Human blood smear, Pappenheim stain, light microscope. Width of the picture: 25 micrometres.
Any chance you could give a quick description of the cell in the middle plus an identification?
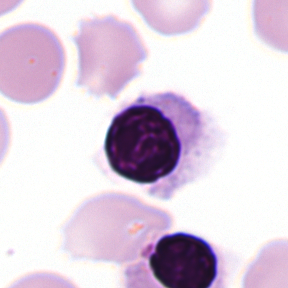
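Starting with the nucleus: it sits toward the left side of the cell, and its chromatin is very dark purple and densely clumped. The cytoplasm, pale greyish-lilac, lies mostly to the right of it, and its edge looks irregular and ragged rather than smooth. So this is a normoblast.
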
